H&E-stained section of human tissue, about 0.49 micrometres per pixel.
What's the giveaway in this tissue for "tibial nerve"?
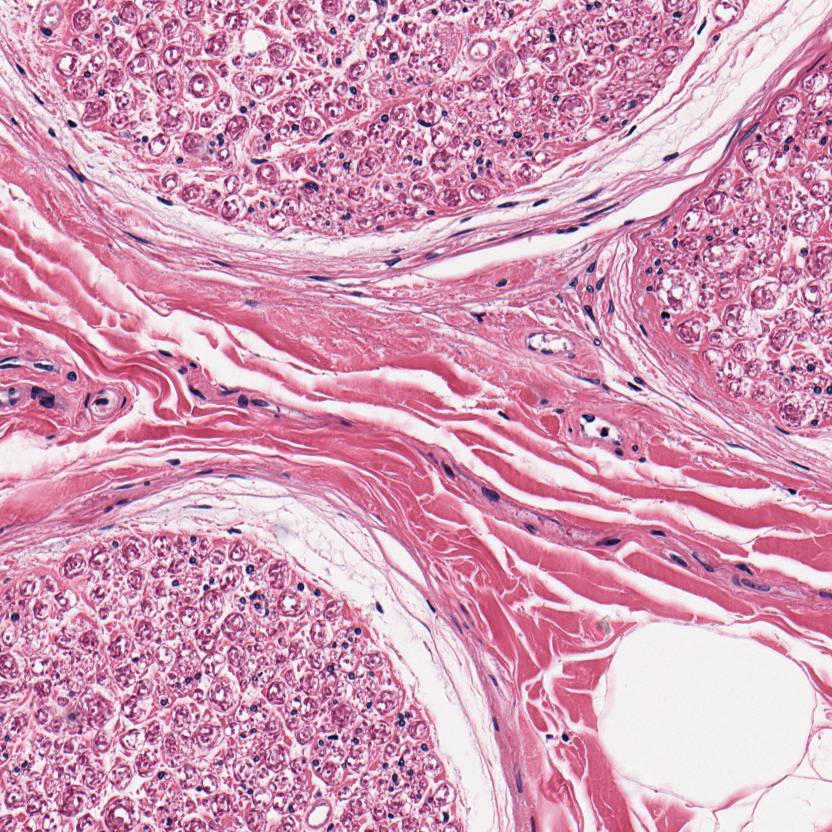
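Tibial nerve, fitting: three rounded fascicles, top, right edge, lower left, separated by a connective tissue band.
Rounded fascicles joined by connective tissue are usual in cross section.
Fibres cut across: round profiles, pale rim around central axon. Small dark oval nuclei scattered among fibres.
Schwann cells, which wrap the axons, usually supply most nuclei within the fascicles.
Fascicles bounded by thin layers of flattened cells with elongated dark nuclei.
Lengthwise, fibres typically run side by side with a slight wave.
Not seen: fibres here are cut across.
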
